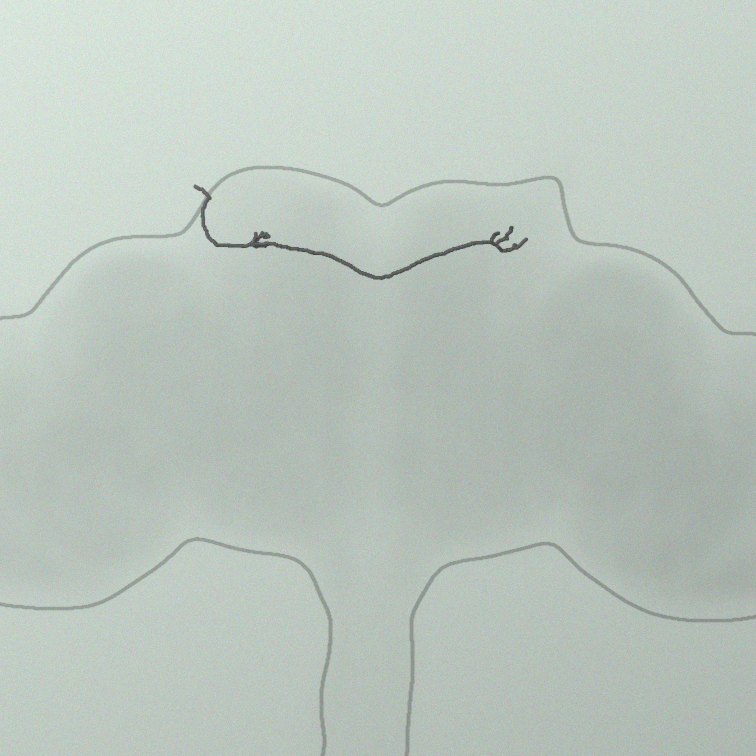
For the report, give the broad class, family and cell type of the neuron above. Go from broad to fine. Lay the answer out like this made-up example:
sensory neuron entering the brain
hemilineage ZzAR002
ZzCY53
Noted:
sensory neuron entering the brain
class olfactory
ORN_DL1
